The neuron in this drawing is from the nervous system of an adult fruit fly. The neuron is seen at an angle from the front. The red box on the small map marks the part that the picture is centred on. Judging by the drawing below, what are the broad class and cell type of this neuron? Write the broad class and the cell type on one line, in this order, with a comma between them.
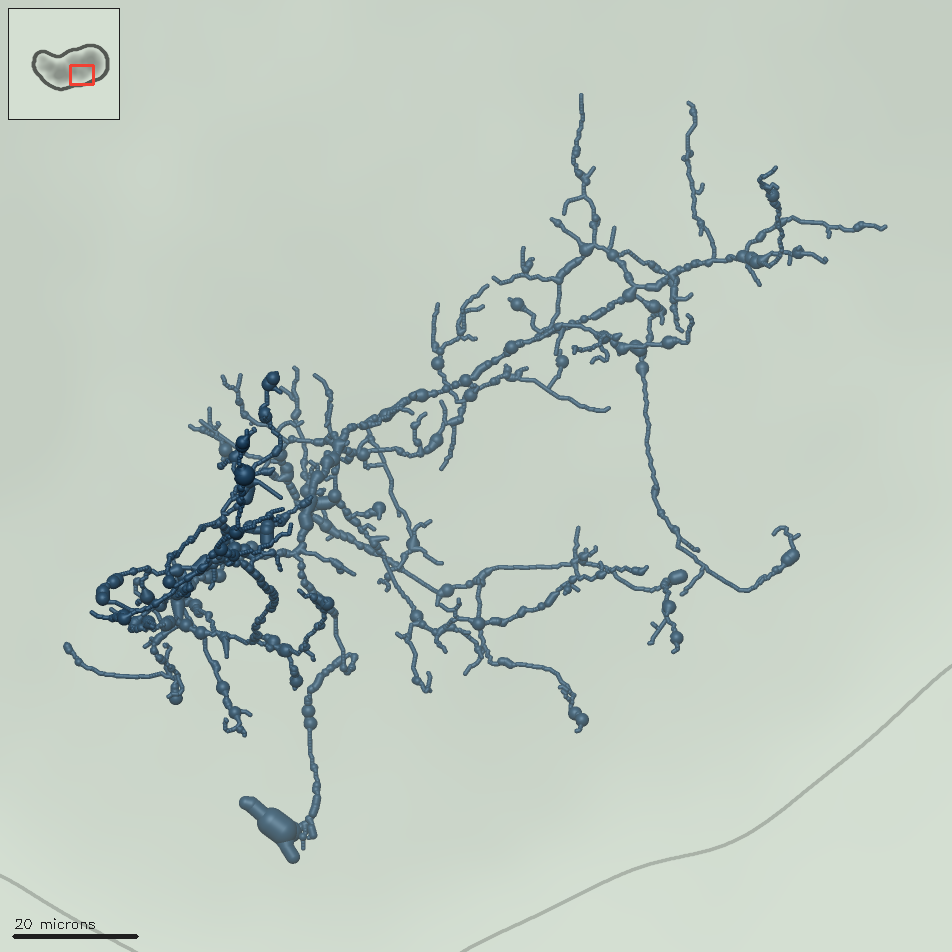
central-brain intrinsic neuron, GNG260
